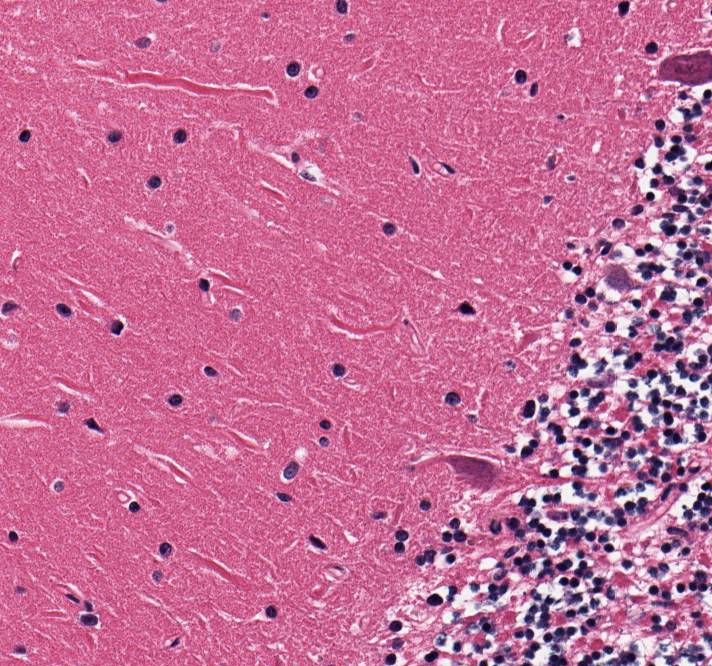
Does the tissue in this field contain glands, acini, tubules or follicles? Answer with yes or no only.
No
